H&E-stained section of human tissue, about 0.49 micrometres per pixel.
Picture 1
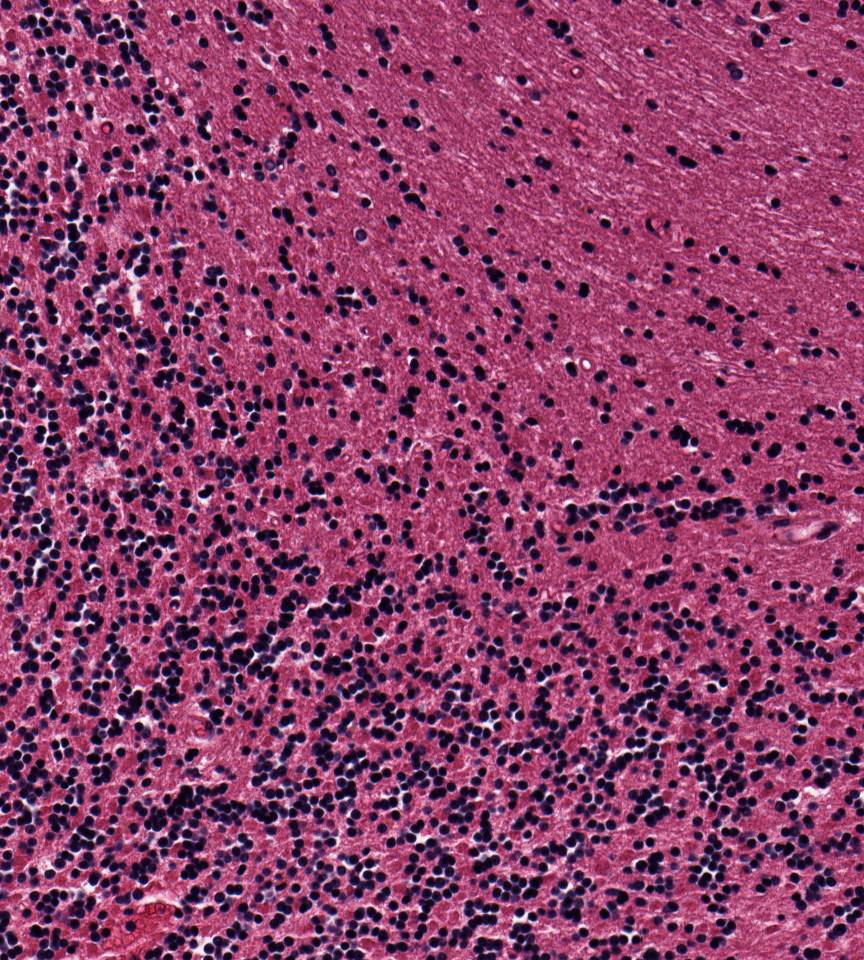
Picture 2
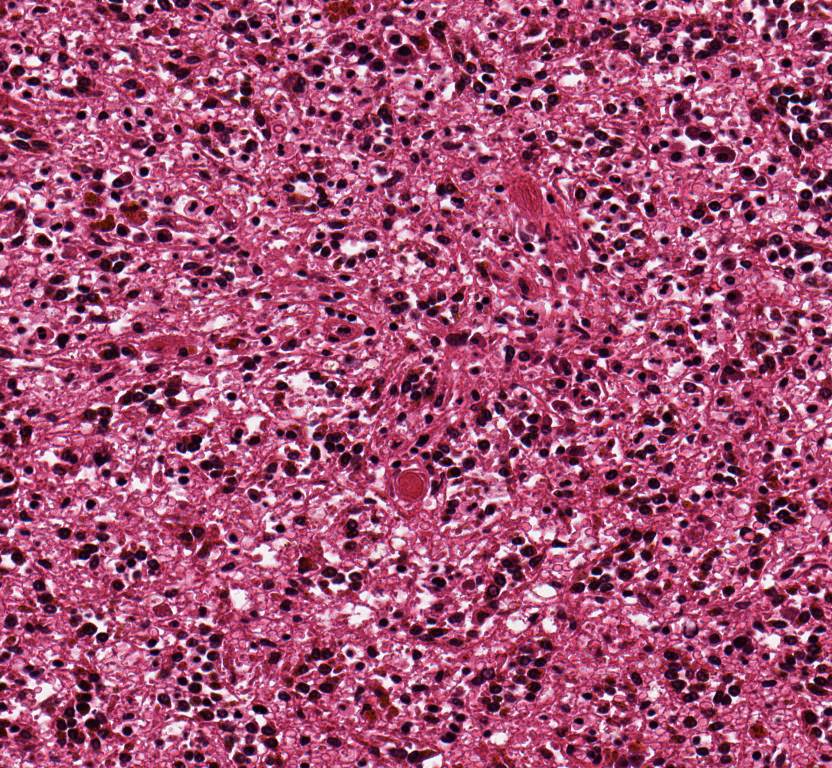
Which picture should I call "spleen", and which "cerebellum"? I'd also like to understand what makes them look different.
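Picture 1's the cerebellum and picture 2's the spleen. The cerebellum has two zones: closely packed small, round, dark-staining nuclei with very scant cytoplasm fill the lower and left part, while a pale, finely fibrillary pink zone with faint oblique fibres occupies the upper right. Nuclei up there are sparse, small, round and dark, lying alone or in short rows. The spleen has no such split; it's one dense, diffuse sheet of cells, mostly small round dark nuclei, with no glands, tubules or epithelium. A small round vessel, cut in cross-section, sits near the centre, and scattered cells hold golden-brown pigment.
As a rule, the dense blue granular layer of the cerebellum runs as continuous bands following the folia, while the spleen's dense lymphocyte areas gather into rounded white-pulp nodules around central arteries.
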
